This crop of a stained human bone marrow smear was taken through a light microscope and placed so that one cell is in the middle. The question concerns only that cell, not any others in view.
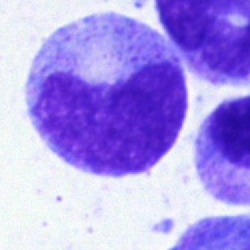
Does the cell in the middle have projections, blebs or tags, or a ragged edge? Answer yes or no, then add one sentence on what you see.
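No. The cell outline is round and smooth.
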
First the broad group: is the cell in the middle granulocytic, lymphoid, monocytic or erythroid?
granulocytic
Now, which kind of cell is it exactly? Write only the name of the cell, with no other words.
metamyelocyte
